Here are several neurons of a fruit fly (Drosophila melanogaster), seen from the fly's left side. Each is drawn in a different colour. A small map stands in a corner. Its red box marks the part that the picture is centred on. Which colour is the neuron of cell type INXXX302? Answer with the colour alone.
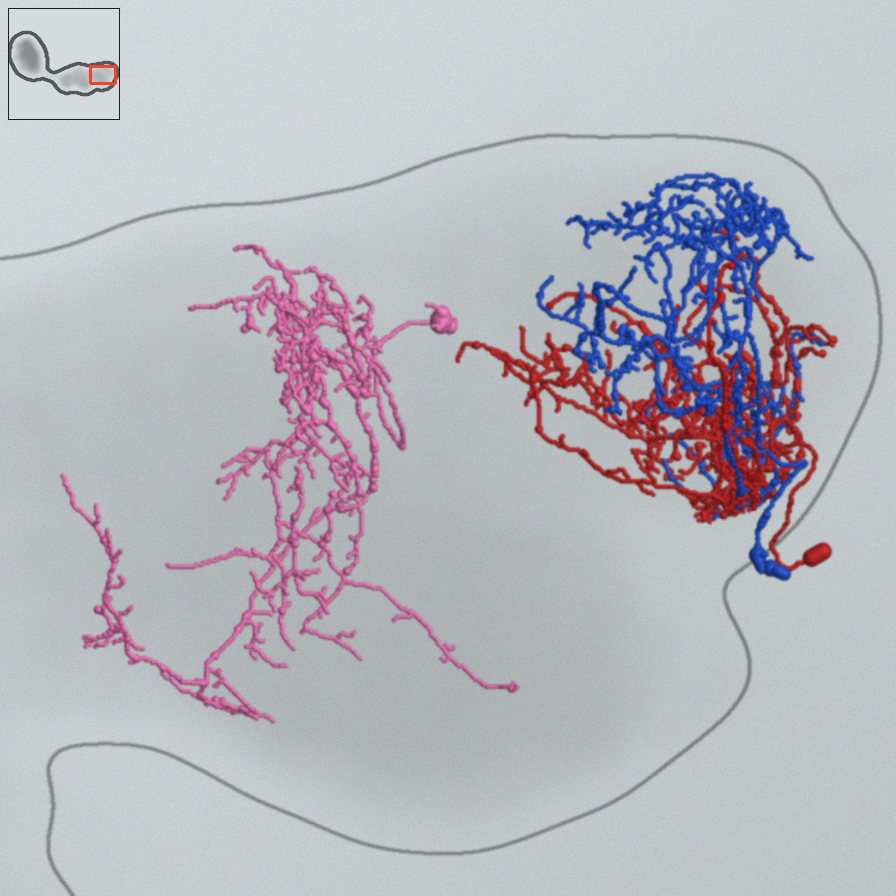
red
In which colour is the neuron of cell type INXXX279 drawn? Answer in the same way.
blue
